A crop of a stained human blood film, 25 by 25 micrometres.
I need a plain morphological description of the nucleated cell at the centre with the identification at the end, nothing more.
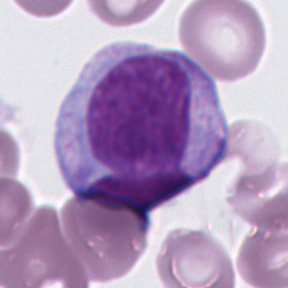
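Outline roughly round, with a few slightly flattened, angular sides. Diameter about 16 micrometres. Nucleus occupies most of the cell. Cytoplasmic band wider at left and right than at top and bottom. Cytoplasm: only very fine, faint purplish specks; no coarse granules. Cell: atypical promyelocyte.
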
